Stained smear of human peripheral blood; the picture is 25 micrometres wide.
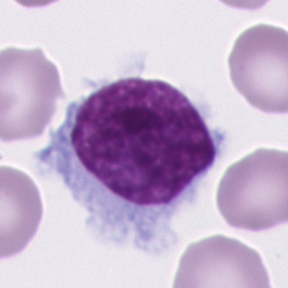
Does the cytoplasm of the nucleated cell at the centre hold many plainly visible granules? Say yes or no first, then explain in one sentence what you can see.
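No. No distinct granules are seen in the cytoplasm.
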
